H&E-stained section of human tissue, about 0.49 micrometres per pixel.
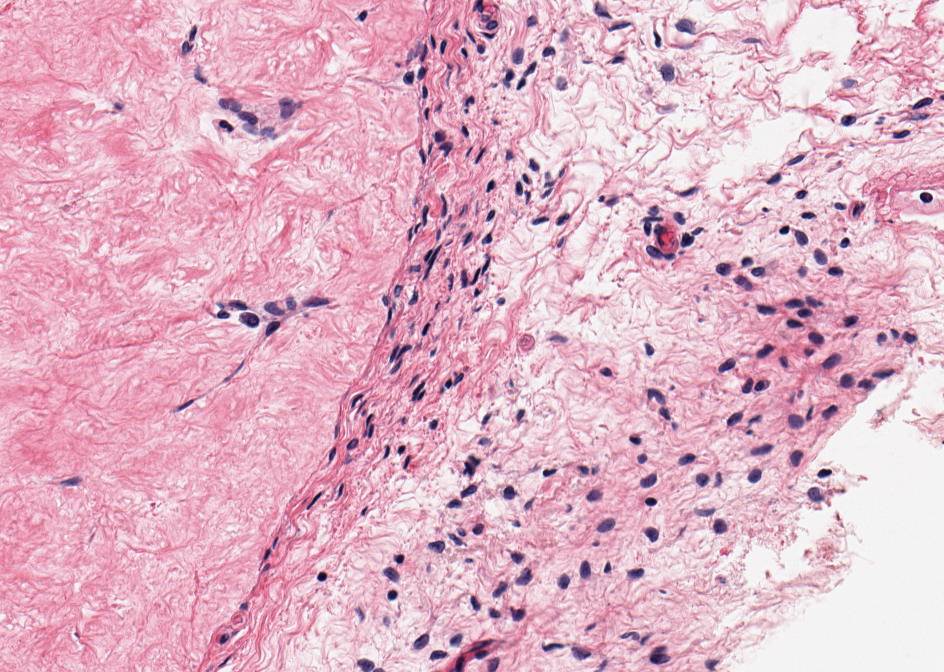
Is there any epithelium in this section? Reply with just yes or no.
No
